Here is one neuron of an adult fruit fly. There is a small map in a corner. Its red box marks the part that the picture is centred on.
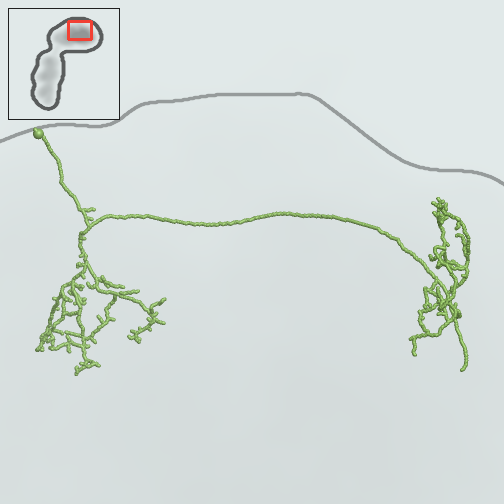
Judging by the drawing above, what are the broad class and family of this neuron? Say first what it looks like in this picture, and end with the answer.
Its cell body lies at the upper left of the picture. As drawn here it is wider than it is tall. It is a central-brain intrinsic neuron. The family is hemilineage FLAa2.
